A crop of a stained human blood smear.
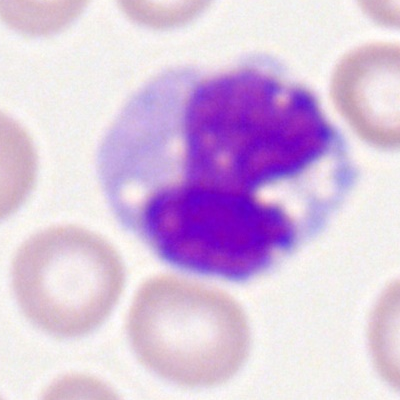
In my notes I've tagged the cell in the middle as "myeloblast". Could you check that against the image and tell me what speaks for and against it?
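Not a myeloblast, I'd say; that cell is a monocyte. Look at the nucleus: it's folded into two broad lobes, one upper and one lower.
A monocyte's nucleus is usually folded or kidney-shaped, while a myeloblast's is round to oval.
The cytoplasm is pale greyish blue, with a few small clear spots next to the nucleus.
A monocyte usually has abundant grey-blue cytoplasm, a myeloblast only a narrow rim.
No distinct coarse granules show up, and that would suit either name.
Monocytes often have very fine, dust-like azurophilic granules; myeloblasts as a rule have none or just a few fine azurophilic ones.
Otherwise, the chromatin stains deep purple and the outline is roughly round.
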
